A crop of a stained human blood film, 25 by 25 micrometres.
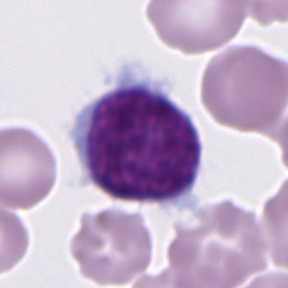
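Hairy cell: the nucleated cell at the centre of this stained smear of human peripheral blood. Fine hair-like projections come off its surface, mostly along the upper and left sides. You won't find any nucleoli in the nucleus, and the cytoplasm has no visible granules either.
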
